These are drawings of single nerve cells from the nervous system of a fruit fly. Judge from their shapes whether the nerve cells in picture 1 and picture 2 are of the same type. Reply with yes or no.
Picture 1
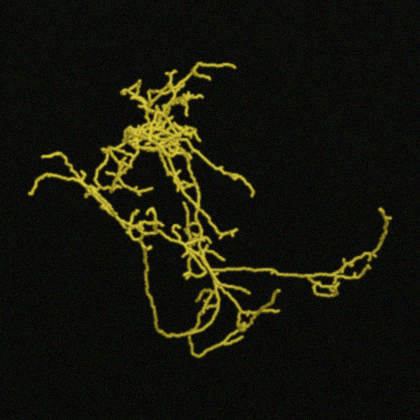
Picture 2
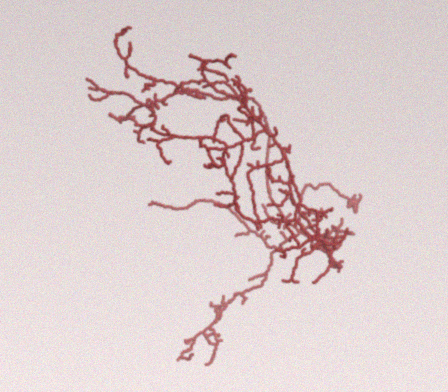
yes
